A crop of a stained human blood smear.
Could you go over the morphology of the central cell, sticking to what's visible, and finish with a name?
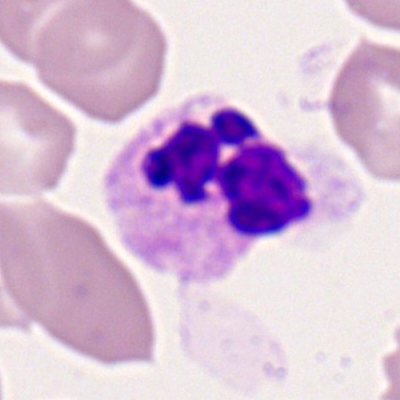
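Look at the nucleus and you'll see it is divided into several separate lobes. In the cytoplasm there are fine, faint granules, but no vacuoles. The outline is roughly round, with an edge that is slightly irregular. This cell is a segmented neutrophil.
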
